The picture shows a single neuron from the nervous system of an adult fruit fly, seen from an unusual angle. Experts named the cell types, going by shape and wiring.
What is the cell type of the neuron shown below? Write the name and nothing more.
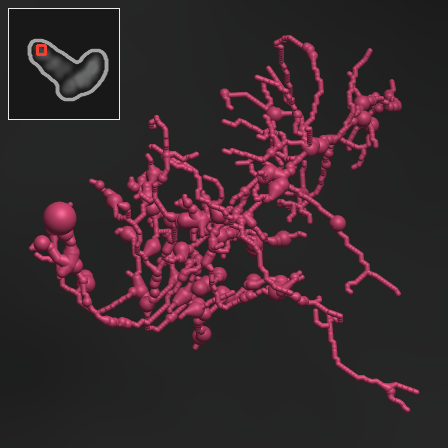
INXXX444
